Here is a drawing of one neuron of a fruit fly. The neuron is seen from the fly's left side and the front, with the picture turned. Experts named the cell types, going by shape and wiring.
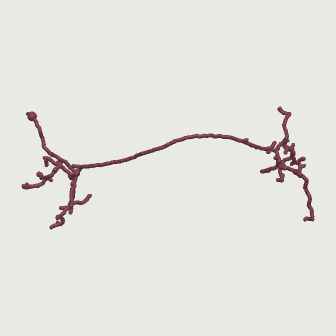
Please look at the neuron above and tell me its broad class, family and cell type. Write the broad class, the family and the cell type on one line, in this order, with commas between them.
central-brain intrinsic neuron, hemilineage FLAa2, SMP737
